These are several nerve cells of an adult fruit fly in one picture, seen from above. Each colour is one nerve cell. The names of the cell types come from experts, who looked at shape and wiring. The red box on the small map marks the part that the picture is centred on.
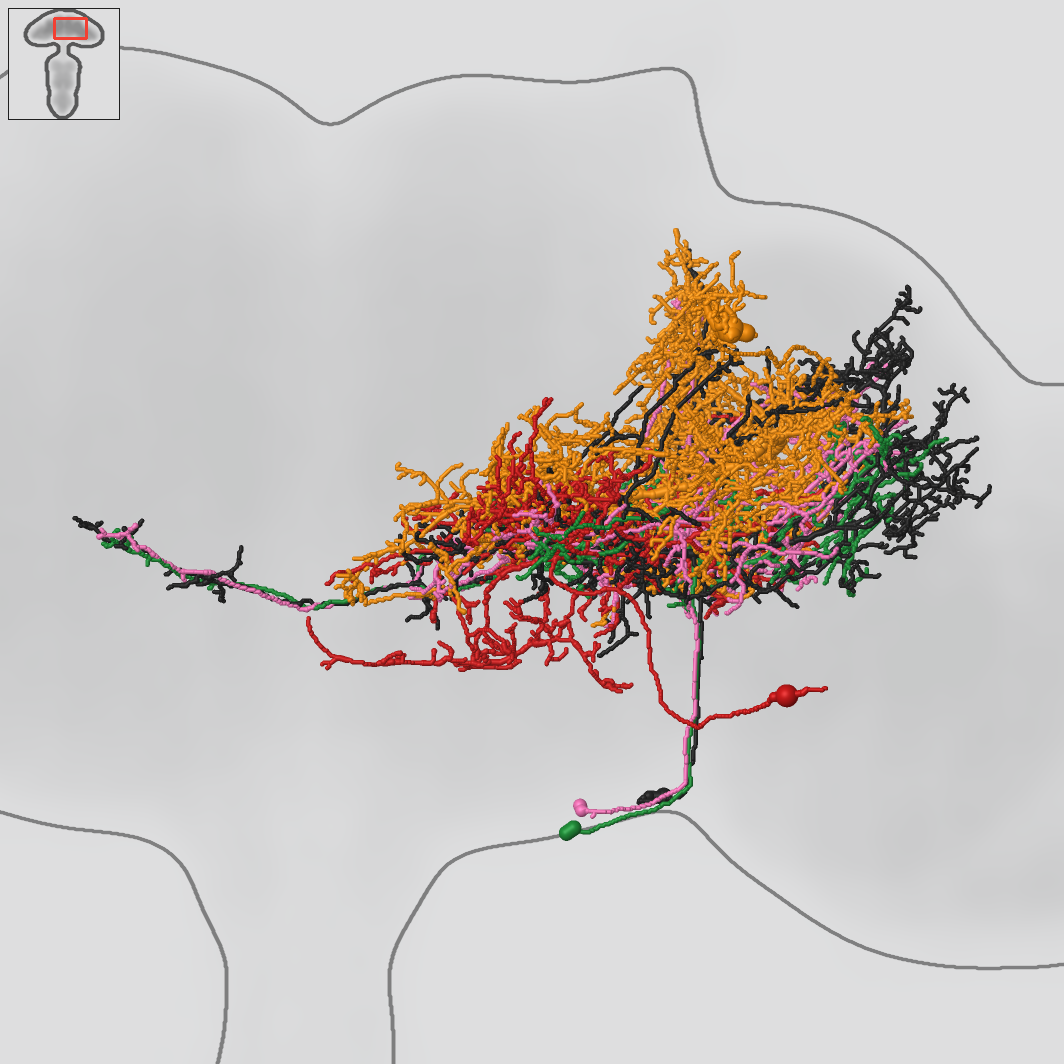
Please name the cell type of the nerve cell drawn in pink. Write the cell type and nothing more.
PVLP123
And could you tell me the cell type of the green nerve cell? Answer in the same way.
PVLP124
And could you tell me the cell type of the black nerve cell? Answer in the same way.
PVLP122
